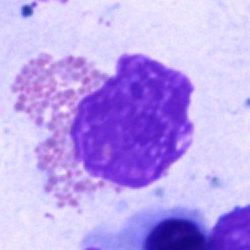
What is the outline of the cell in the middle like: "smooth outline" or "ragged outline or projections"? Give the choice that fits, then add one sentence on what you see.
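Ragged outline or projections. The cell has no intact continuous outline, and its granules spread loosely away from the nucleus on one side.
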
